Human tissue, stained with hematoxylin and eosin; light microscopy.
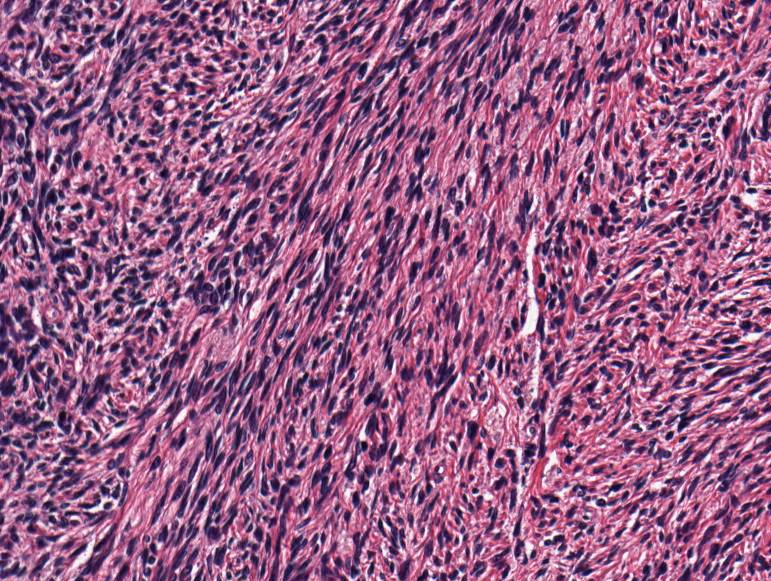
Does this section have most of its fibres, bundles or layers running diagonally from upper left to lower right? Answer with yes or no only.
No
